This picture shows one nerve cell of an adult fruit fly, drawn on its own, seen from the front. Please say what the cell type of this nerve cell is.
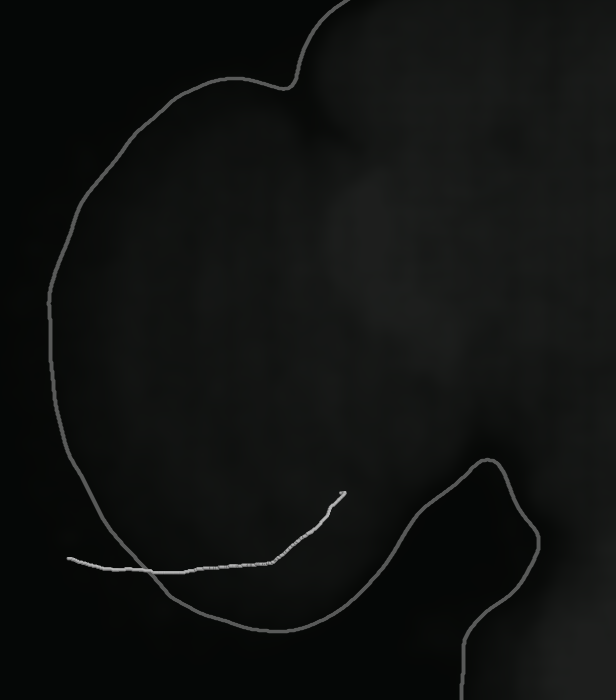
R7p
